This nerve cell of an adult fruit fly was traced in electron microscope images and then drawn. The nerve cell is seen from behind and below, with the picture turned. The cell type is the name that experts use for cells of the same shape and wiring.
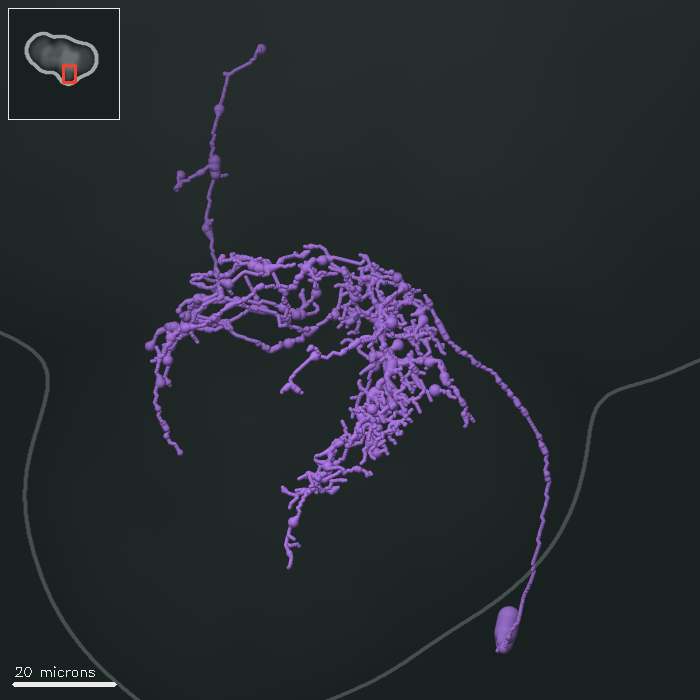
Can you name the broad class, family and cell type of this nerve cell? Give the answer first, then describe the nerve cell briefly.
This is a nerve-cord intrinsic neuron. The family is hemilineage 01A. Its cell type is IN01A065. The cell body can be seen at the lower right of the picture. From top to bottom in the picture it spans about 120 microns. Dozens of branch ends can be seen.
